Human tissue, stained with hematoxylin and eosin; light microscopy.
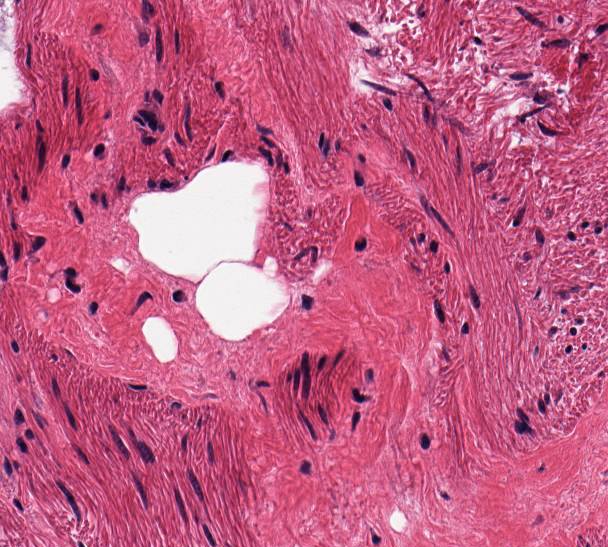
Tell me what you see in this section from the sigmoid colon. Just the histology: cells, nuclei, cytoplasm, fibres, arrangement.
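Smooth muscle bundles interlace here, running in different directions across the whole field. Where the bundles at lower left are cut lengthwise, I can make out elongated, cigar-shaped nuclei. The cytoplasm of the muscle cells is deeply eosinophilic and fibrillar. Checking the nuclei throughout, they are fairly uniform, with no marked variation in size.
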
